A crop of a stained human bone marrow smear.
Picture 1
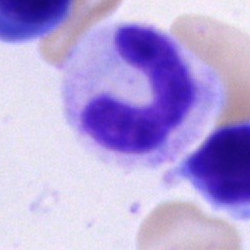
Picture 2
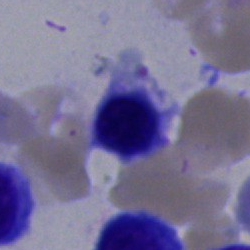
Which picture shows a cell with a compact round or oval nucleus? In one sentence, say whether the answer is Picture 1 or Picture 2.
It is the cell in Picture 2 whose nucleus forms one compact round or oval mass.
